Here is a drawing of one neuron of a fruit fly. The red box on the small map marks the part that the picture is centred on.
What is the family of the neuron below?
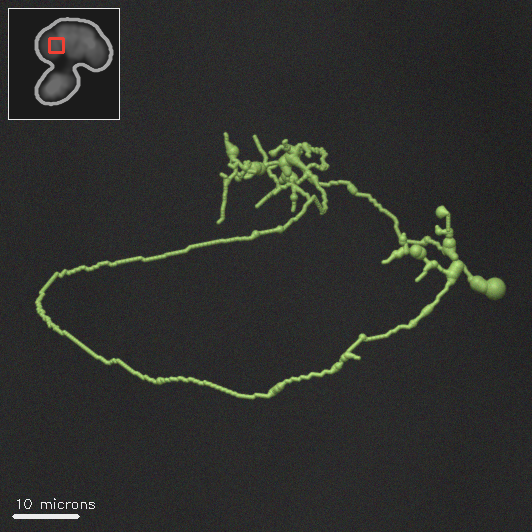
Tm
